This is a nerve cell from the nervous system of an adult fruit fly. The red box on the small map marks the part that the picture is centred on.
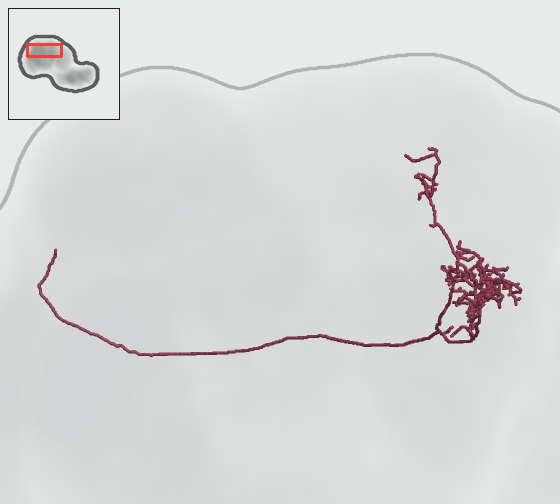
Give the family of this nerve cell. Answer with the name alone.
hemilineage VLPl&d1_lateral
